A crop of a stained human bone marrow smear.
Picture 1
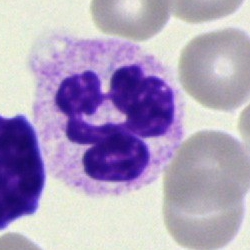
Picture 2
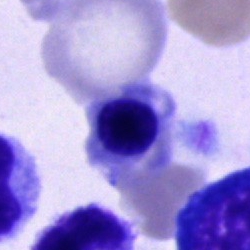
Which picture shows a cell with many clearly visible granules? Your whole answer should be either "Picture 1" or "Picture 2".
Picture 1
